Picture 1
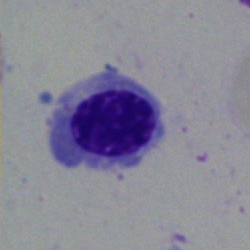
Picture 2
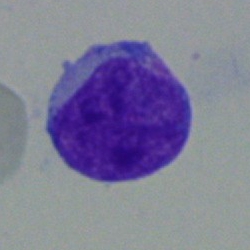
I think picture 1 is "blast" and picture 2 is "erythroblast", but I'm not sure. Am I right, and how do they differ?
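Erythroblast in picture 1, blast in picture 2. Erythroblast chromatin: dark purple, coarsely clumped, small paler gaps between clumps.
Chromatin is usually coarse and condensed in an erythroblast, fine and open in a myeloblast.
Erythroblast cytoplasm: rim widest on the left side of the nucleus. Blast cytoplasm: scant, pale blue, a crescent mainly along the upper left.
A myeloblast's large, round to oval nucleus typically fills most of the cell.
Granules: none visible in either cell.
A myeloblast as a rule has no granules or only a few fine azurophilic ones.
Blast outline: roughly round, upper edge slightly uneven. Nearby: a small round blue fragment just off the erythroblast's upper left edge; a pale red cell without a nucleus at the blast's left edge, with a gap between them.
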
